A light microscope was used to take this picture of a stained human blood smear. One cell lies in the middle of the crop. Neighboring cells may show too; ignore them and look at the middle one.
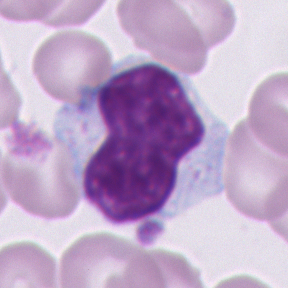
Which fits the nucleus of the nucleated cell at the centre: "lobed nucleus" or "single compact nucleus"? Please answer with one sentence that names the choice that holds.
Within the cell, the nucleus is one undivided, compact round, oval or kidney-shaped mass.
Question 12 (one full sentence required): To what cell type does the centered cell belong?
The cell of interest, located centrally, is a large granular lymphocyte.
